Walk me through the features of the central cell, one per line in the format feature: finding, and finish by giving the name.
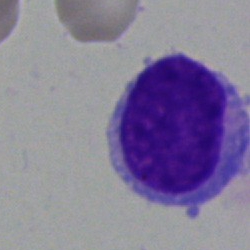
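Outline: roughly round, slightly irregular, bumpy margin
Chromatin: dense, dark purple, faint lighter mottling
Cytoplasm: rim broader on right than left
Bleb: small, round, protruding from lower edge
Name: lymphocyte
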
